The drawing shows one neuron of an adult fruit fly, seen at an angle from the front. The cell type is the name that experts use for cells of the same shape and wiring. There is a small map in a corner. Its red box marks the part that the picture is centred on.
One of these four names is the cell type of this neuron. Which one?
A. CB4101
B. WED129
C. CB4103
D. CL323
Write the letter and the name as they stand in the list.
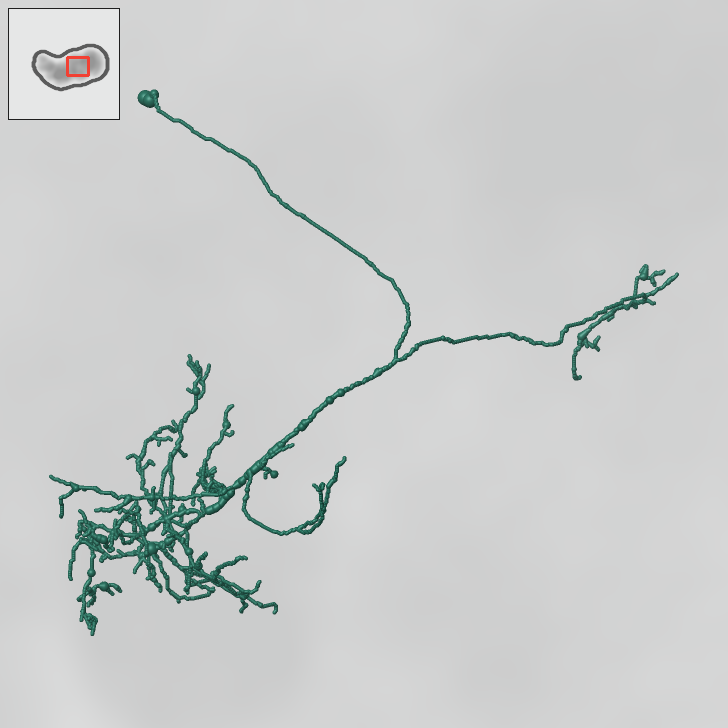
B. WED129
